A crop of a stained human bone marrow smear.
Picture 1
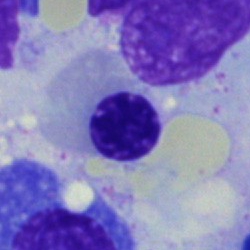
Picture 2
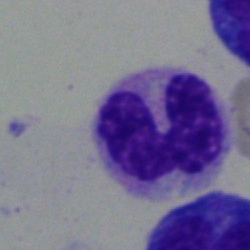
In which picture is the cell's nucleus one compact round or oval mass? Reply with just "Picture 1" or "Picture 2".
Picture 1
